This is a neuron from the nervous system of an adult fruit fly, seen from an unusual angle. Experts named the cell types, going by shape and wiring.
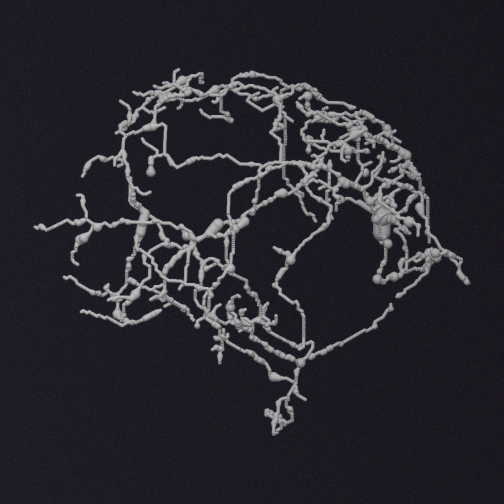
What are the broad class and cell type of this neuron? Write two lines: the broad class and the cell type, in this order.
nerve-cord intrinsic neuron
INXXX326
